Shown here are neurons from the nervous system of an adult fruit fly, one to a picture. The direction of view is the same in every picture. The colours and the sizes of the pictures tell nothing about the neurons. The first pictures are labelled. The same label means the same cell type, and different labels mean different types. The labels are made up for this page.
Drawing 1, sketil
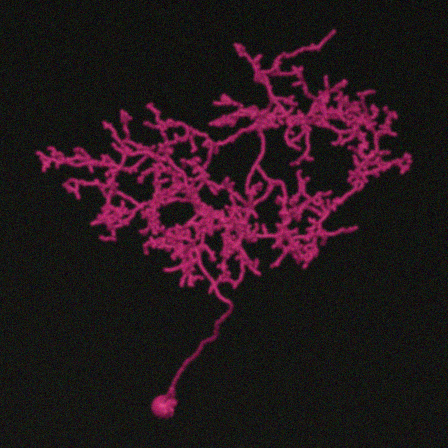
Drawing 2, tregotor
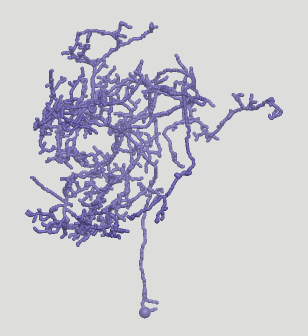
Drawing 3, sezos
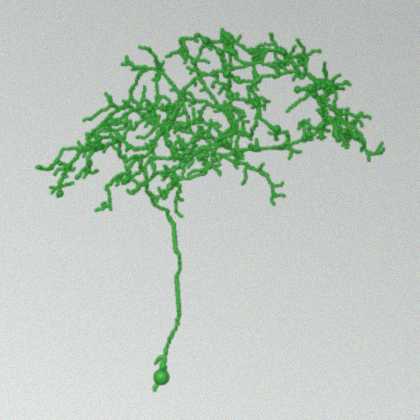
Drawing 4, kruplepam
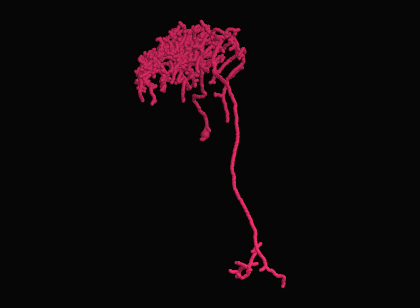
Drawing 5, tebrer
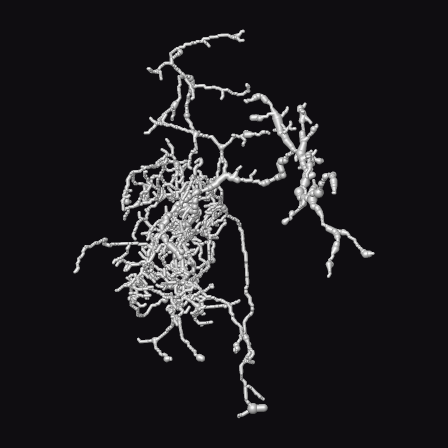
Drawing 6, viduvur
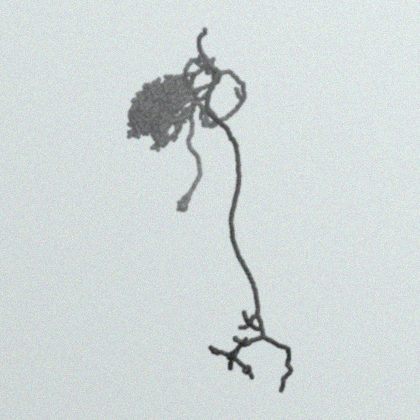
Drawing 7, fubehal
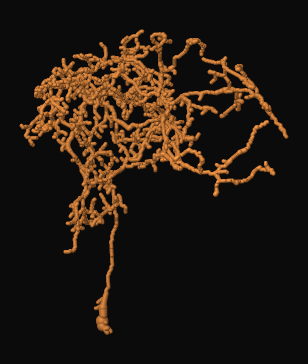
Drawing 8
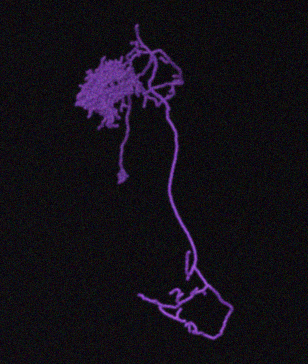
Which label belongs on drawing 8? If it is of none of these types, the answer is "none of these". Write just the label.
viduvur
